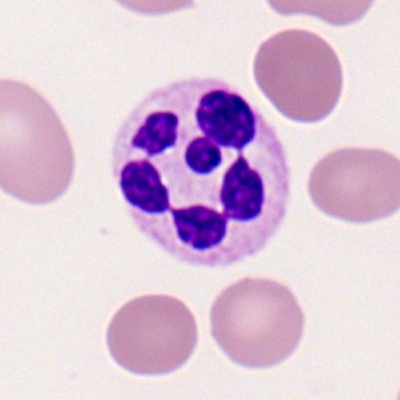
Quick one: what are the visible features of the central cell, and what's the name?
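First I notice a round, smooth outline. Inside, the nucleus is split into six separate lobes, and some of them are linked by thin, thread-like strands. Around them the cytoplasm is plentiful and pale pinkish-lilac. So I would call this a segmented neutrophil.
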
